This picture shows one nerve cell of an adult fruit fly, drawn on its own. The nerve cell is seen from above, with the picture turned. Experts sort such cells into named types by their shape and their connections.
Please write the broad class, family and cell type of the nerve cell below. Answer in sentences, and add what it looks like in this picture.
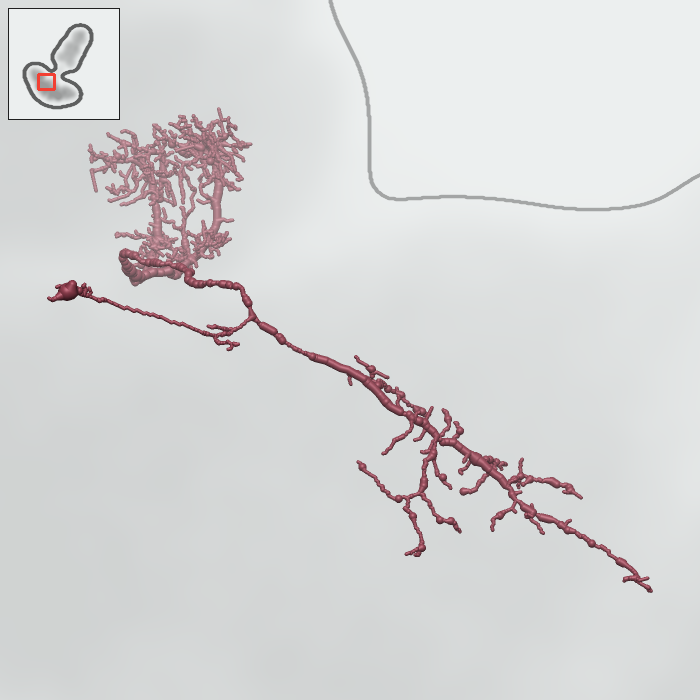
Its broad class is visual projection neuron. The family is hemilineage LHl4_posterior. It is of cell type LoVP18. It is in the brain and does not reach the nerve cord. Its cell body lies on the left of the picture.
